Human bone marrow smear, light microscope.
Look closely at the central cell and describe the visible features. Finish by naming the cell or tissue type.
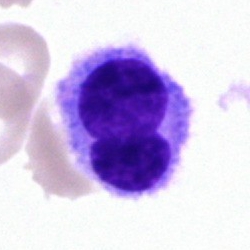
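Look first at the nucleus: its upper lobe is larger than the lower one. The chromatin stains dark purple and looks dense. Now compare the cytoplasm: its rim is wider on the left side than below the nucleus. Finally, trace the outline, finely ragged and fuzzy rather than smooth. This is a hairy cell.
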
